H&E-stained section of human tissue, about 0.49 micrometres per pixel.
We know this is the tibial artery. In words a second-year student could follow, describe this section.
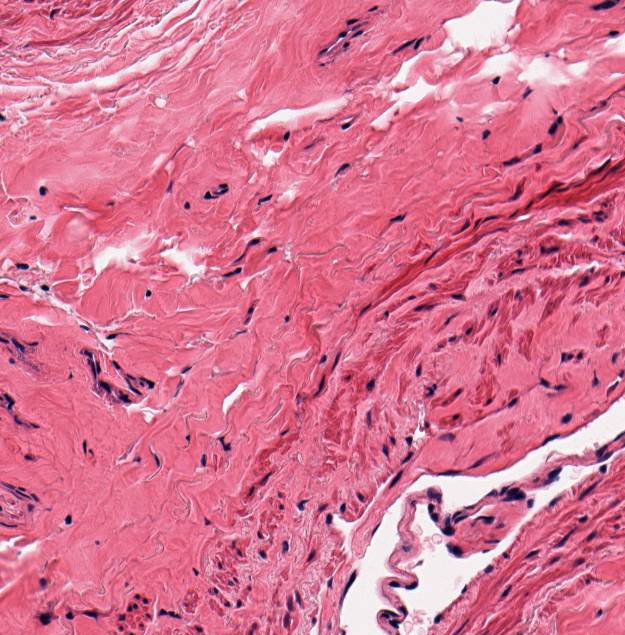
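Collagen first: the bundles are wavy and interlace in varying directions. Nuclei next: those scattered in the collagen are dark, thin and spindle-shaped, like those of fibroblasts. Then a band of more crowded elongated nuclei, running diagonally from the centre toward the upper right. Finally, fat cells: none in the field.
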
